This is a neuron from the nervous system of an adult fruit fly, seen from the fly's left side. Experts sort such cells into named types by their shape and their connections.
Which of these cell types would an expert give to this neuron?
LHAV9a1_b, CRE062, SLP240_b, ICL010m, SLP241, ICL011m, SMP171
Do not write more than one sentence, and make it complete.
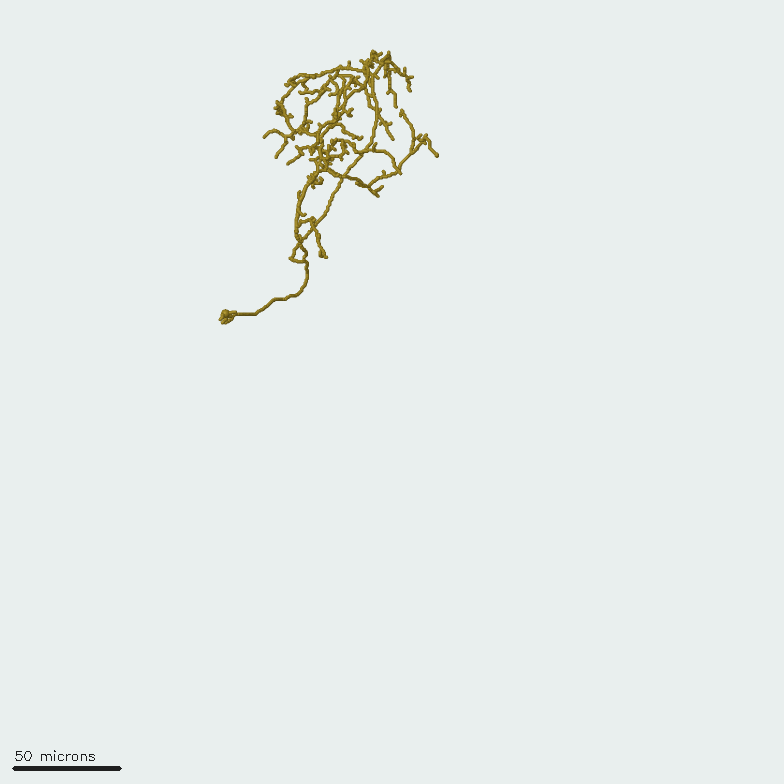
The cell type given to this neuron is SMP171.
